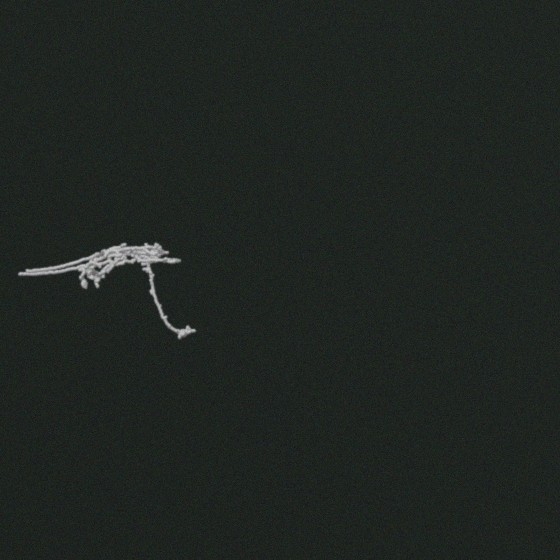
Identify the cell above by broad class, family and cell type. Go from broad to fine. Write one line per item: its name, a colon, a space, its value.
broad class: efferent neuron of the nerve cord
family: hemilineage 00B
cell type: EA00B022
